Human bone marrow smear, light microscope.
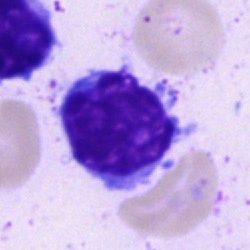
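Lymphocyte in the middle of a stained human bone marrow smear, roughly round with an irregular, ragged margin. Nearly the whole cell is taken up by the nucleus, whose dark purple chromatin is clumped, with lighter patches between the clumps. On the right side, small blebs project from the cell surface.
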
